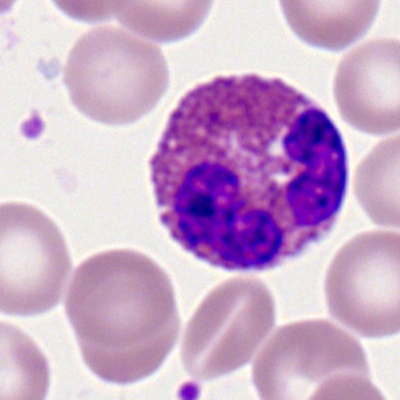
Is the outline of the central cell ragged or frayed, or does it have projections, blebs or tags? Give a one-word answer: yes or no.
No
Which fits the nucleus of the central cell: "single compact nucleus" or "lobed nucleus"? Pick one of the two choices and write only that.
Lobed nucleus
